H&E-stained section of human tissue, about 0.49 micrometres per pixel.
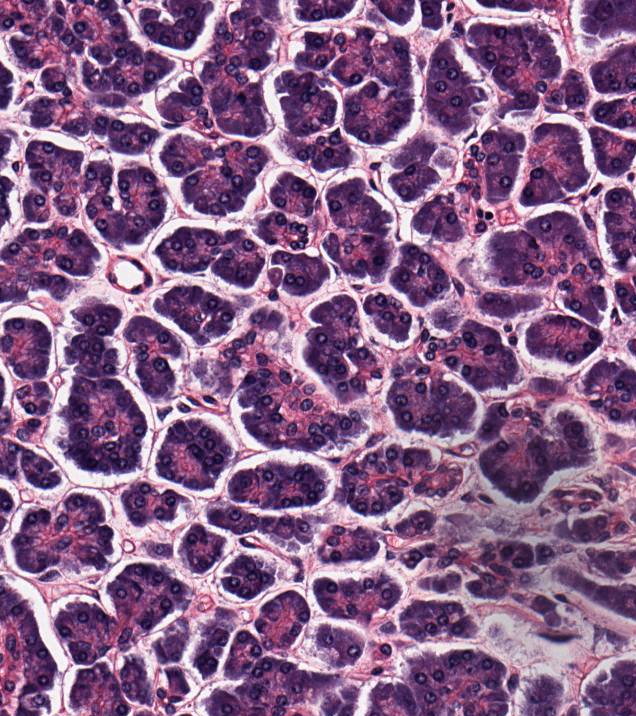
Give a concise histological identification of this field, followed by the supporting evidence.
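Exocrine pancreas is shown: pyramidal acinar cells with round nuclei set basally at each acinus's outer edge. Their cytoplasm is deep purple at the base and paler pink and granular toward the acinar centre.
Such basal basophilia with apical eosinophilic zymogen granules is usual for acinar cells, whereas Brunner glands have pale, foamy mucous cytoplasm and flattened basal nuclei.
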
